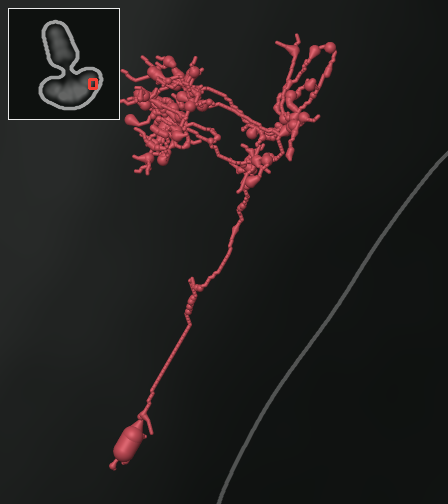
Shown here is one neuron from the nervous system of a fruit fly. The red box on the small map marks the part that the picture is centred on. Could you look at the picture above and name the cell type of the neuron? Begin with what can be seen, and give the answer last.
It is in the brain and does not reach the nerve cord. Its cell body lies at the lower left of the picture. Dozens of branch ends can be seen. It is an optic-lobe intrinsic neuron. It is of cell type Dm10.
